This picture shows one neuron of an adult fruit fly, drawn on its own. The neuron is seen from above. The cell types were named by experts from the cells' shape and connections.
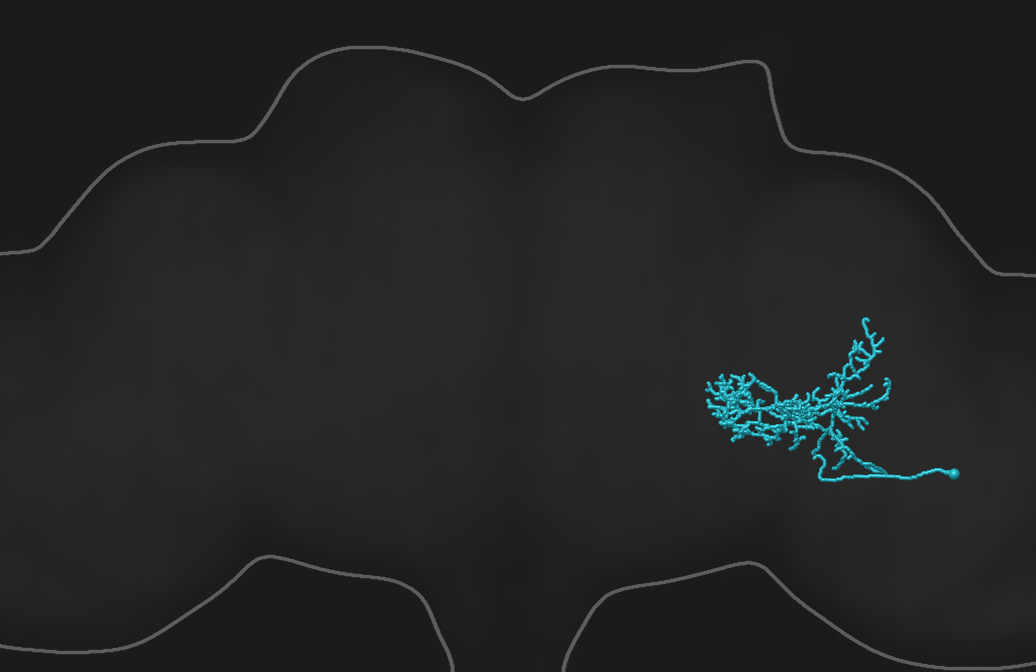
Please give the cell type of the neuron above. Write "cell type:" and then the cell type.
cell type: CB2563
